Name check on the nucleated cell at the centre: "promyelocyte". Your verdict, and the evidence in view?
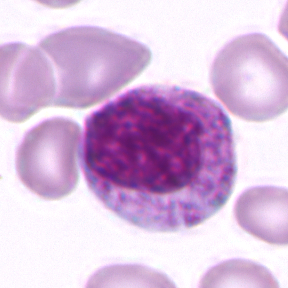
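The cytoplasm is pale lilac-pink, which goes with myelocyte.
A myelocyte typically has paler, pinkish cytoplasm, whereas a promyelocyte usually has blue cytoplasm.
The granules are many and fine, which also goes with myelocyte.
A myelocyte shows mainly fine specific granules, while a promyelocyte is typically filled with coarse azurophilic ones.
Their reddish-purple colour, on the other hand, does not separate the two names.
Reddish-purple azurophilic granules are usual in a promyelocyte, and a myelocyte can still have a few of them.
The round, smooth outline, the dark purple, coarsely clumped chromatin and the absence of visible vacuoles are seen without deciding between the names. Red cells lie around the cell without overlapping it. Taken together, the cell is a myelocyte, and promyelocyte does not fit.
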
